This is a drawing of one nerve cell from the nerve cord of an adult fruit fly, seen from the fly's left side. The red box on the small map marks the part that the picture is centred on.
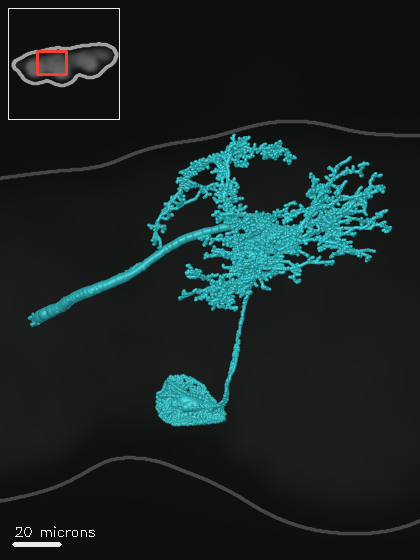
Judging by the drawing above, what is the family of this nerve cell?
hemilineage 16B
